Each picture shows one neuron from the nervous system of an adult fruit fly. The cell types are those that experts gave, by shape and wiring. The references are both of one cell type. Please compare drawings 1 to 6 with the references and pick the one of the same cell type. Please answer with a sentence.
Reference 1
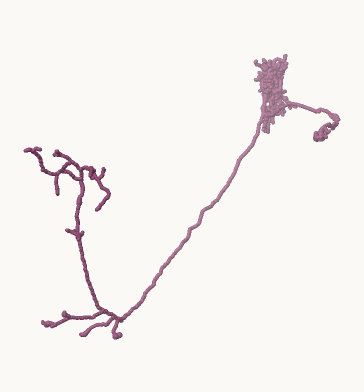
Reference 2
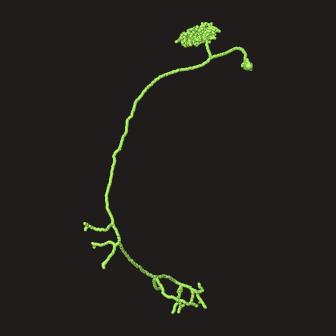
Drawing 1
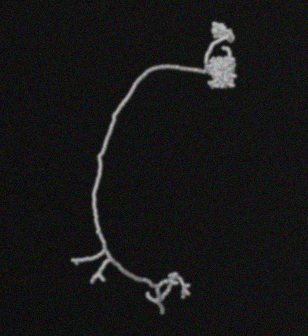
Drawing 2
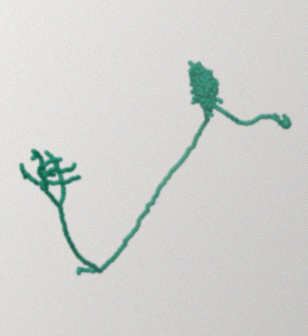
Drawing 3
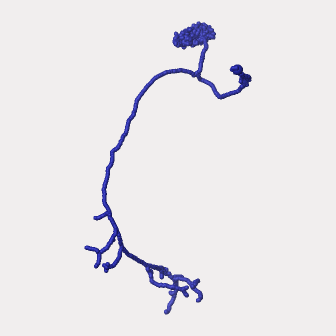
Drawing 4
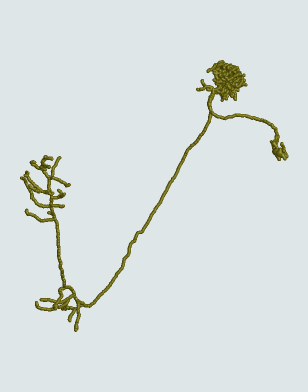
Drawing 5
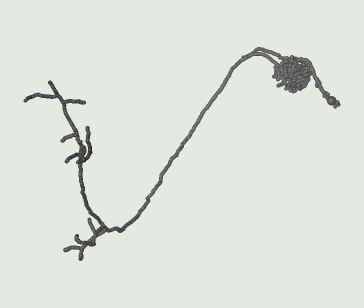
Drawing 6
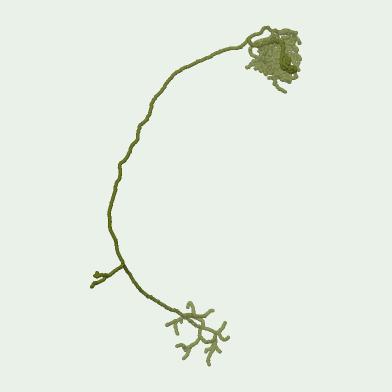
Drawing 3 is of the same cell type.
